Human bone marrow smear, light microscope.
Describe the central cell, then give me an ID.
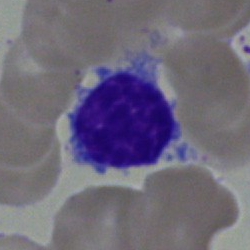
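See how dense and dark purple the chromatin is, broken only by a few tiny pale specks. There's no distinct nucleolus in the nucleus. The cell edge is ragged, with fine irregular cytoplasmic projections, and they stand out most along the upper edge. It's a lymphocyte.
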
